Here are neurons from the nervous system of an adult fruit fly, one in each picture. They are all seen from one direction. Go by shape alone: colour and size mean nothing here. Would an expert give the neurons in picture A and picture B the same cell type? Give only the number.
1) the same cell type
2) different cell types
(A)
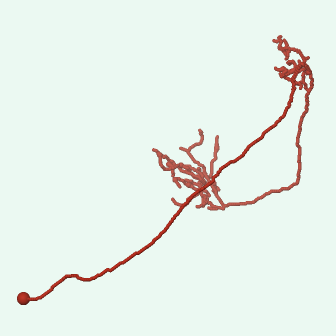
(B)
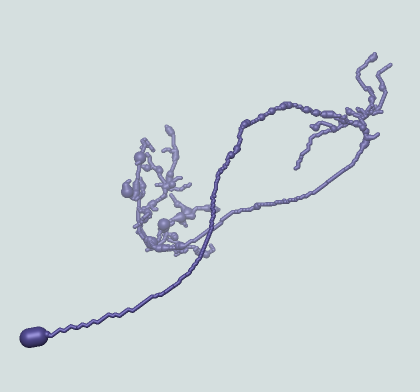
2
